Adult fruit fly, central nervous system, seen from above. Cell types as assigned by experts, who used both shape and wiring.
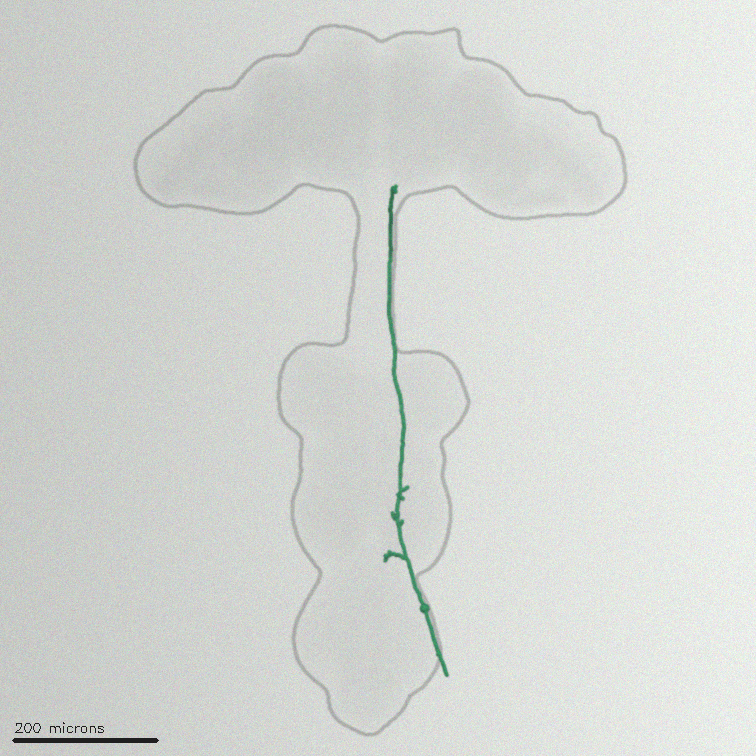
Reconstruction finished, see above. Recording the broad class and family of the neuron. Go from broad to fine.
sensory neuron ascending to the brain; class mechanosensory proprioceptive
